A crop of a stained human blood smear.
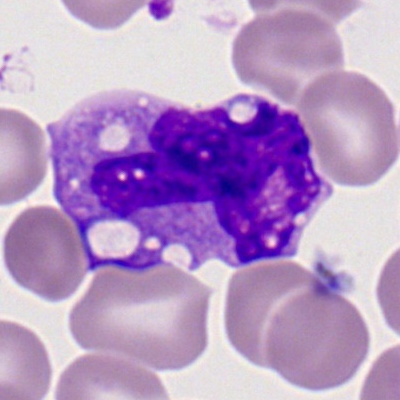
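Monocyte, central cell, stained human blood smear. Chromatin dark purple, clumped. Cytoplasm abundant, pale greyish violet, with several clear round vacuoles. Widest nucleus-free stretch of cytoplasm on the left.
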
